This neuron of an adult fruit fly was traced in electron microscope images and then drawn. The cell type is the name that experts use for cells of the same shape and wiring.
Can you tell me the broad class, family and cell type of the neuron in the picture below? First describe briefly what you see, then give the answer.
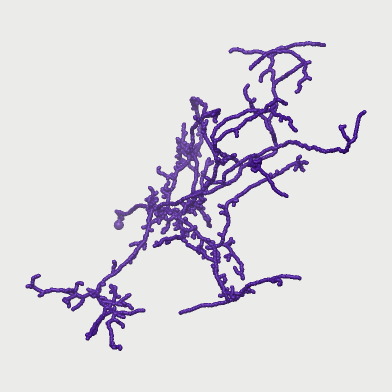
The picture shows dozens of branch ends. As drawn here it is about as wide as it is tall. Its broad class is nerve-cord intrinsic neuron. The family is hemilineage 12A. Its cell type is TN1a_h.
